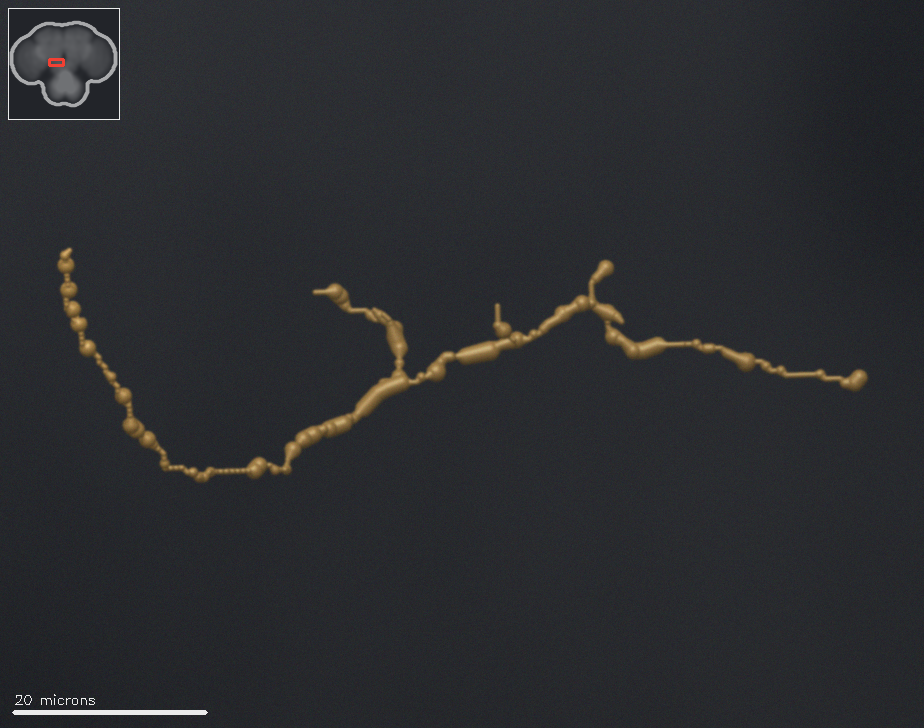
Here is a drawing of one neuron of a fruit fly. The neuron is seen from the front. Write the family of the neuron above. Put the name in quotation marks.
"class mechanosensory"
